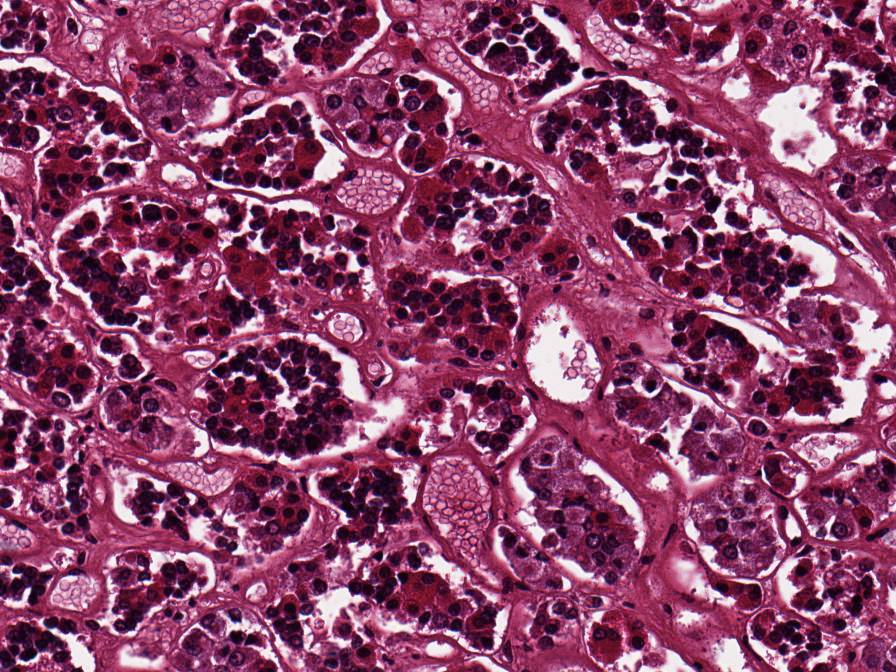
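Pituitary: many cells in the nests have bright red granular cytoplasm, while some nests, most clearly toward the lower right, contain cells with paler purplish-grey cytoplasm. Nuclei are mostly round and darkly stained. Pink fibrous tissue forms the septa between nests.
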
